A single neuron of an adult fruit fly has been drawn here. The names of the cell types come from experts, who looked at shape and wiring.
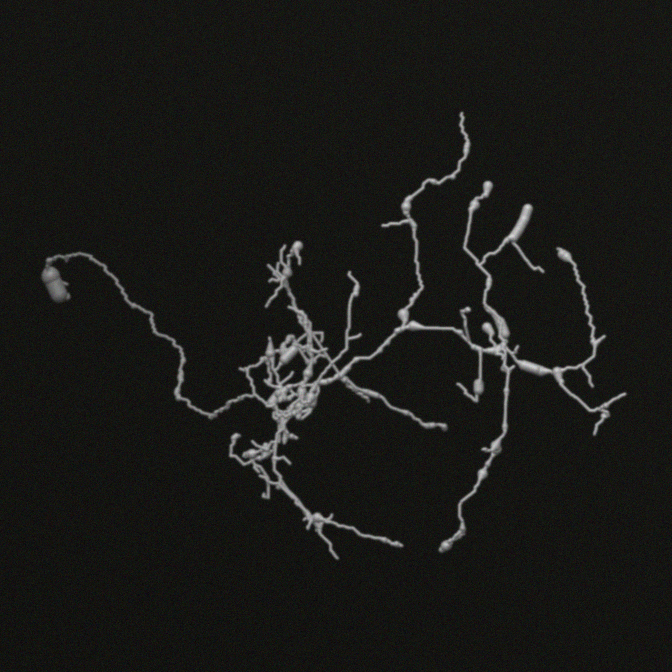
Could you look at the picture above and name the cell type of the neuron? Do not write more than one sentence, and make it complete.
The cell type given to this neuron is IN13B102.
